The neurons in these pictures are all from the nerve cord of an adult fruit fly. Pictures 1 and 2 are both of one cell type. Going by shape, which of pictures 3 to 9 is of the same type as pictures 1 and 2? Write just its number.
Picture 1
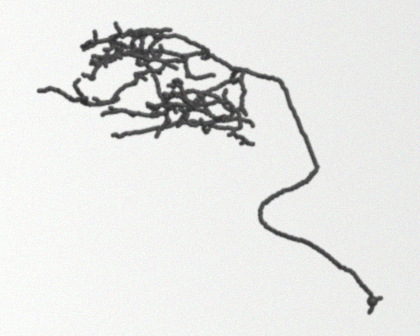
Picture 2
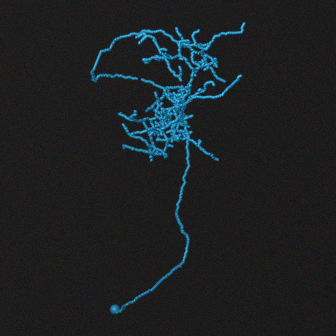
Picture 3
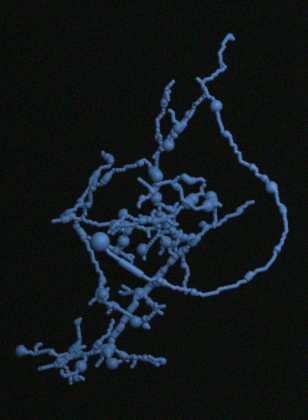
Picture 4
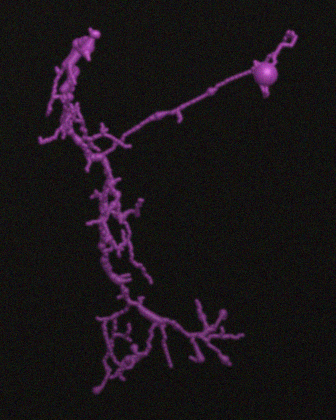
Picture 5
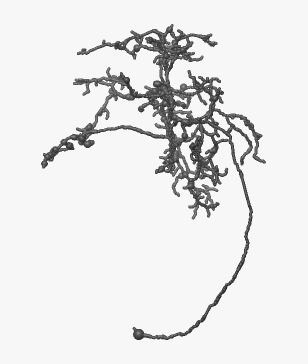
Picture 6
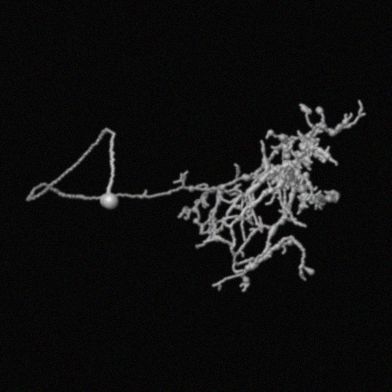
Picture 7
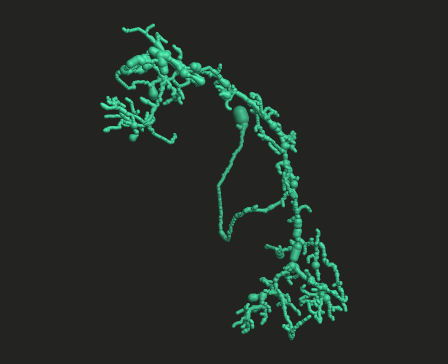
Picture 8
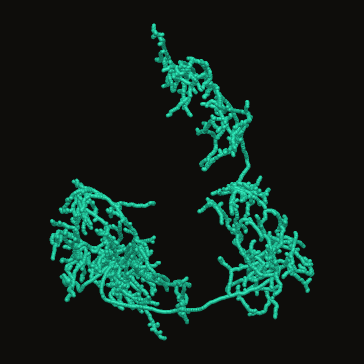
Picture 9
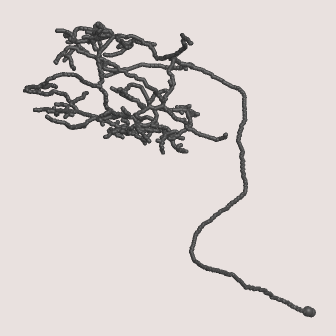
9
